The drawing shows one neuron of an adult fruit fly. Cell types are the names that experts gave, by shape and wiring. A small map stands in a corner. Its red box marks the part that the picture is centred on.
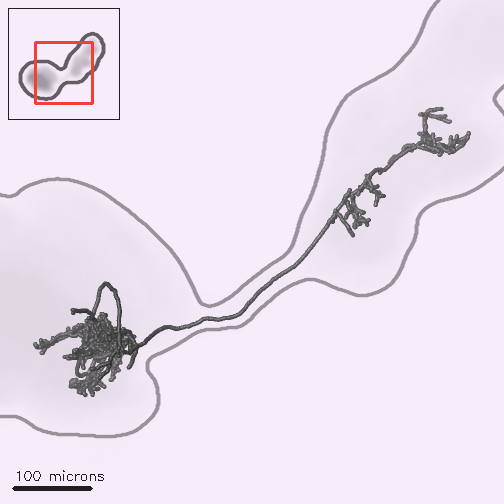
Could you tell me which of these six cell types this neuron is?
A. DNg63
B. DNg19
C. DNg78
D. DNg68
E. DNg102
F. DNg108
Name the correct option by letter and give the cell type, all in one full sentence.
The kind of cell the neuron is, DNg19, is given in option B.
